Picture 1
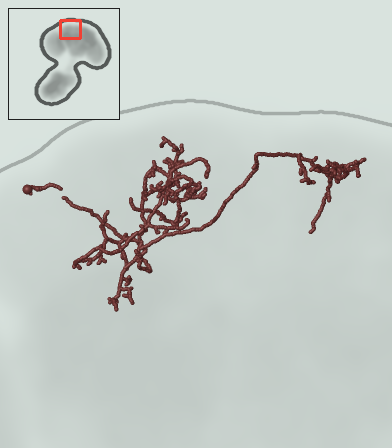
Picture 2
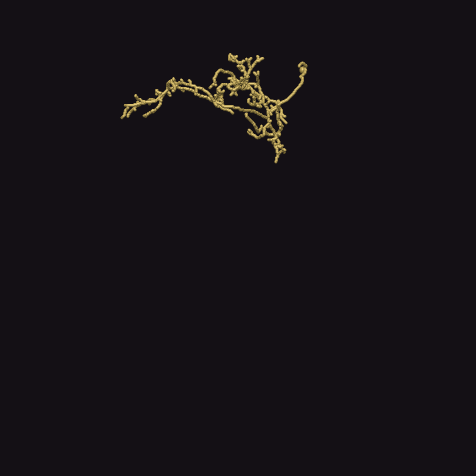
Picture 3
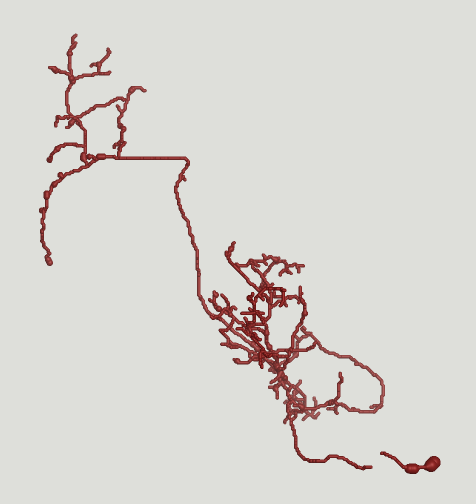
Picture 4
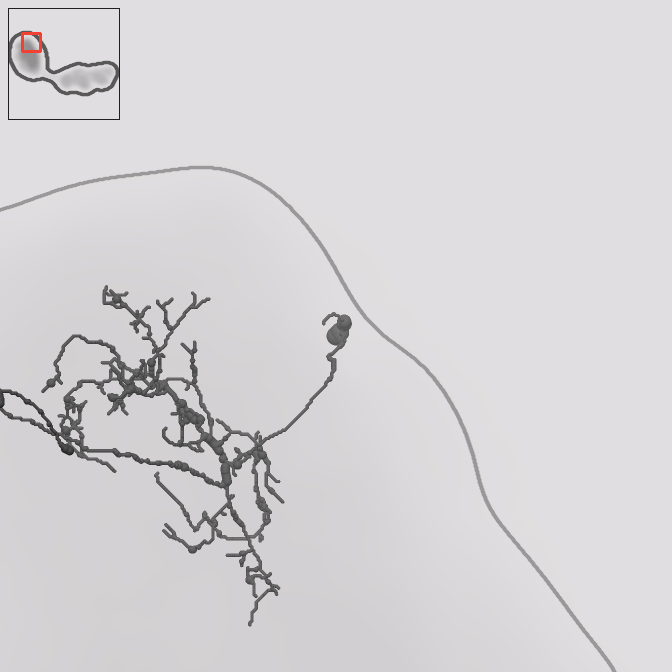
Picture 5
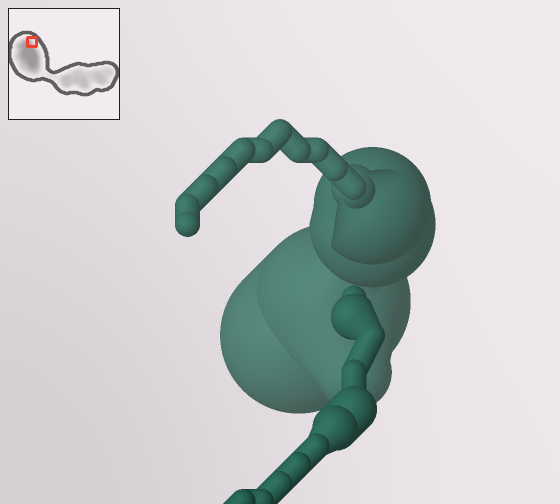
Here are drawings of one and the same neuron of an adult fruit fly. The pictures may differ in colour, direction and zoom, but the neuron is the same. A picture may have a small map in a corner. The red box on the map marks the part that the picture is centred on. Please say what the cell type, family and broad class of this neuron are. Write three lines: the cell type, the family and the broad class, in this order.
SLP330
hemilineage VLPd&p1_posterior
central-brain intrinsic neuron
